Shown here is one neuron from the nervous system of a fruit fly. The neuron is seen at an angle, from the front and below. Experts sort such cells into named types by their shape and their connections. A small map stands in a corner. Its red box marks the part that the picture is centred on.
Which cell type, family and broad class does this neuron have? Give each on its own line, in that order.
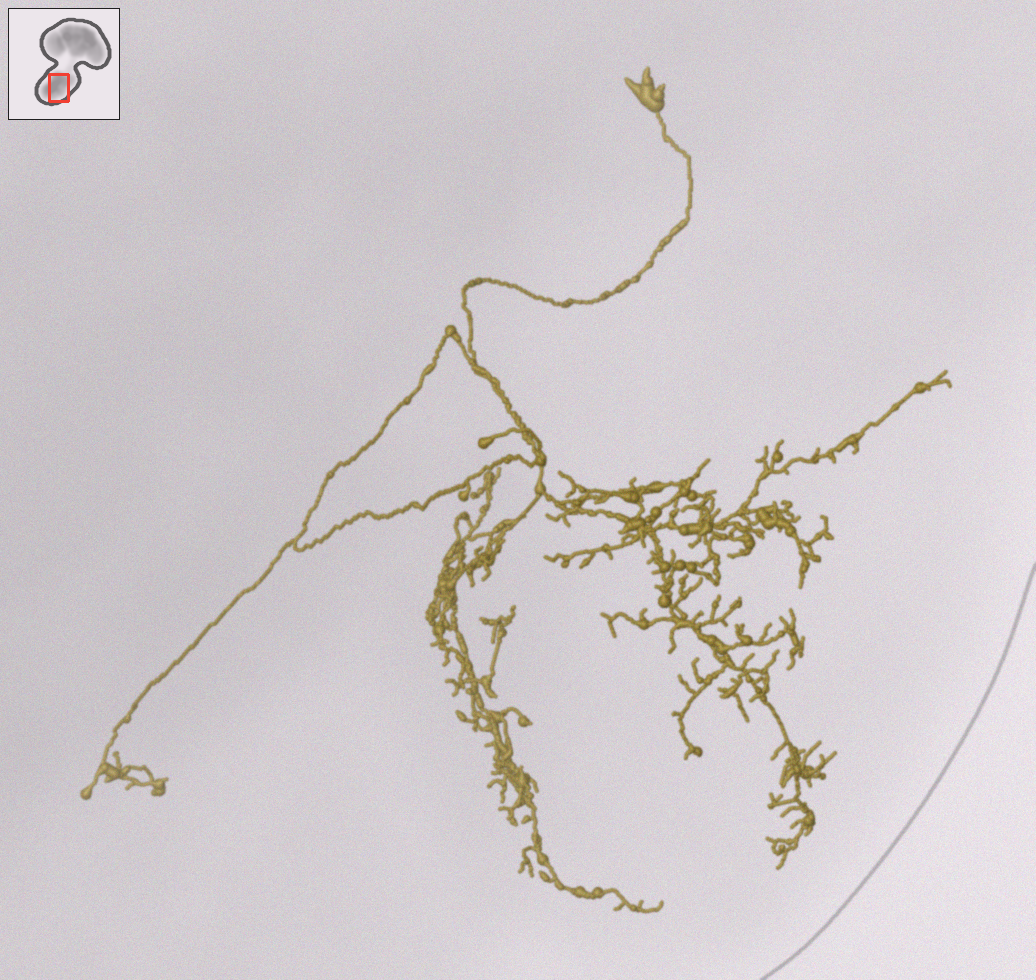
IN23B060
hemilineage 23B
nerve-cord intrinsic neuron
